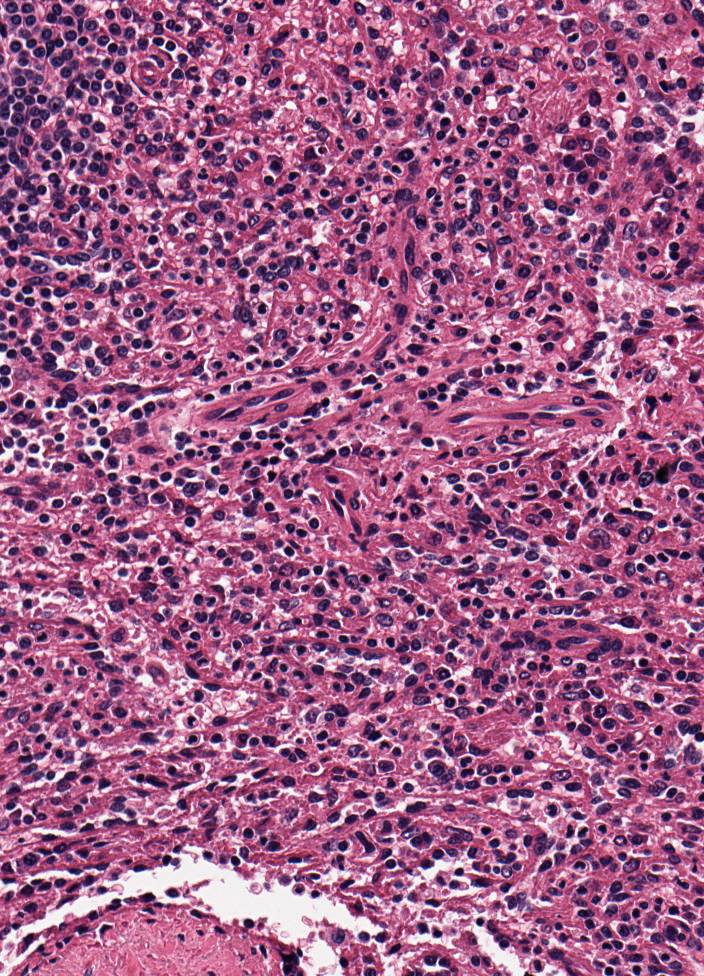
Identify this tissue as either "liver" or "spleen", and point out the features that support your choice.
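It's spleen. What settles it is the cells: in the upper left corner, small lymphocytes with dark round nuclei and scant cytoplasm crowd together more densely, within a diffuse, densely packed sheet of cells.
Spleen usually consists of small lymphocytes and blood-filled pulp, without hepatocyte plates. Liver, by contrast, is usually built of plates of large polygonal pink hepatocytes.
The field has no epithelium or glands, and no fat cells are present anywhere.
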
